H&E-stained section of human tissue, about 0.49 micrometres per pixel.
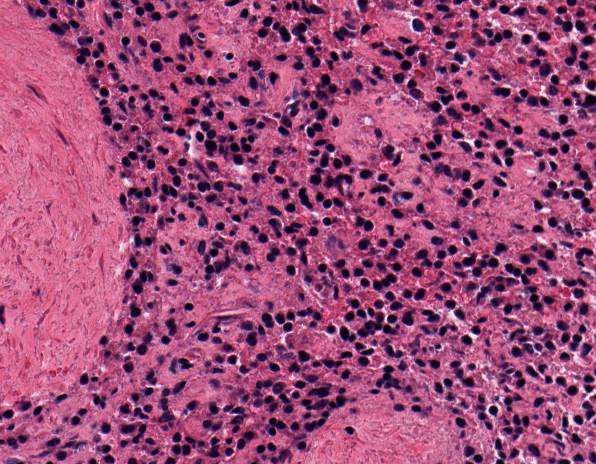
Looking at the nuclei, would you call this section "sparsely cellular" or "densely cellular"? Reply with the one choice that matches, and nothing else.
Densely cellular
